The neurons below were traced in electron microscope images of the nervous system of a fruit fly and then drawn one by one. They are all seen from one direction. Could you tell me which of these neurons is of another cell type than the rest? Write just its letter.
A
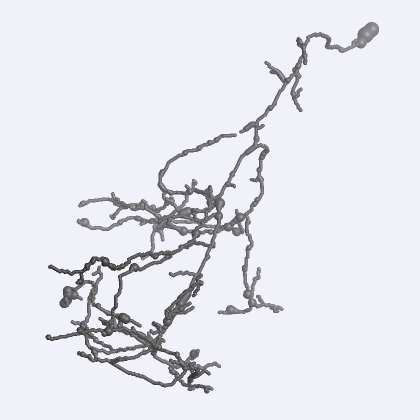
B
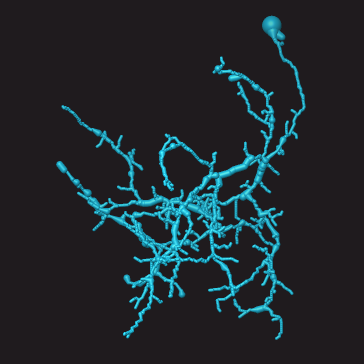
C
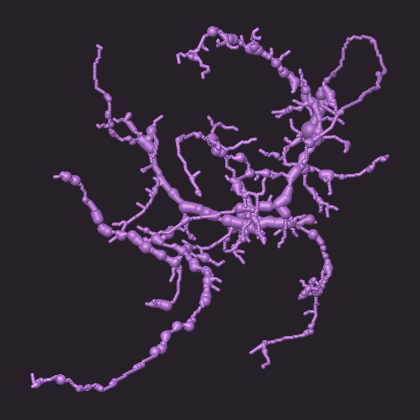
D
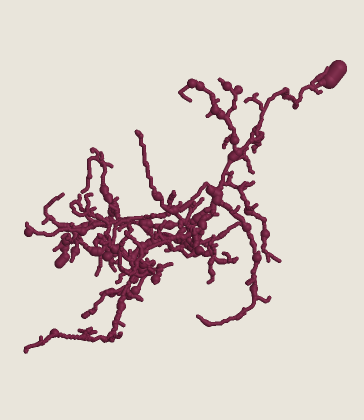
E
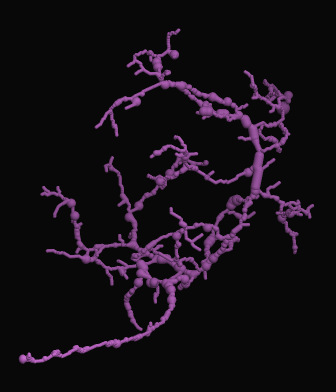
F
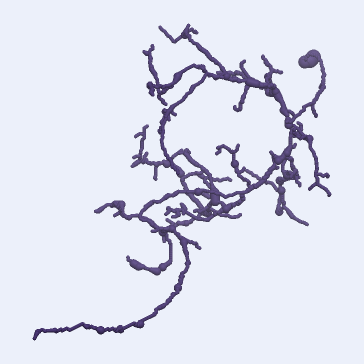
A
